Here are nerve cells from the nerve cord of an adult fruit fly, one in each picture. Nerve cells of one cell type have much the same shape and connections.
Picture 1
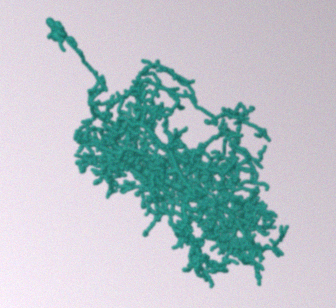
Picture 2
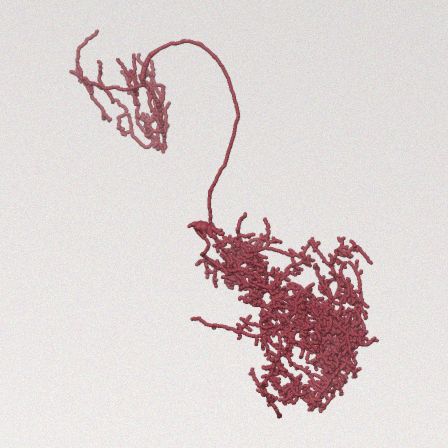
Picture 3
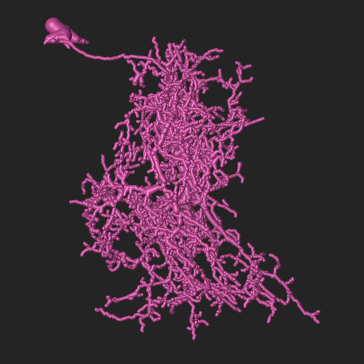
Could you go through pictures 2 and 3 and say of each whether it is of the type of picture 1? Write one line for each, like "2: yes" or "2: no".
2: no
3: yes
